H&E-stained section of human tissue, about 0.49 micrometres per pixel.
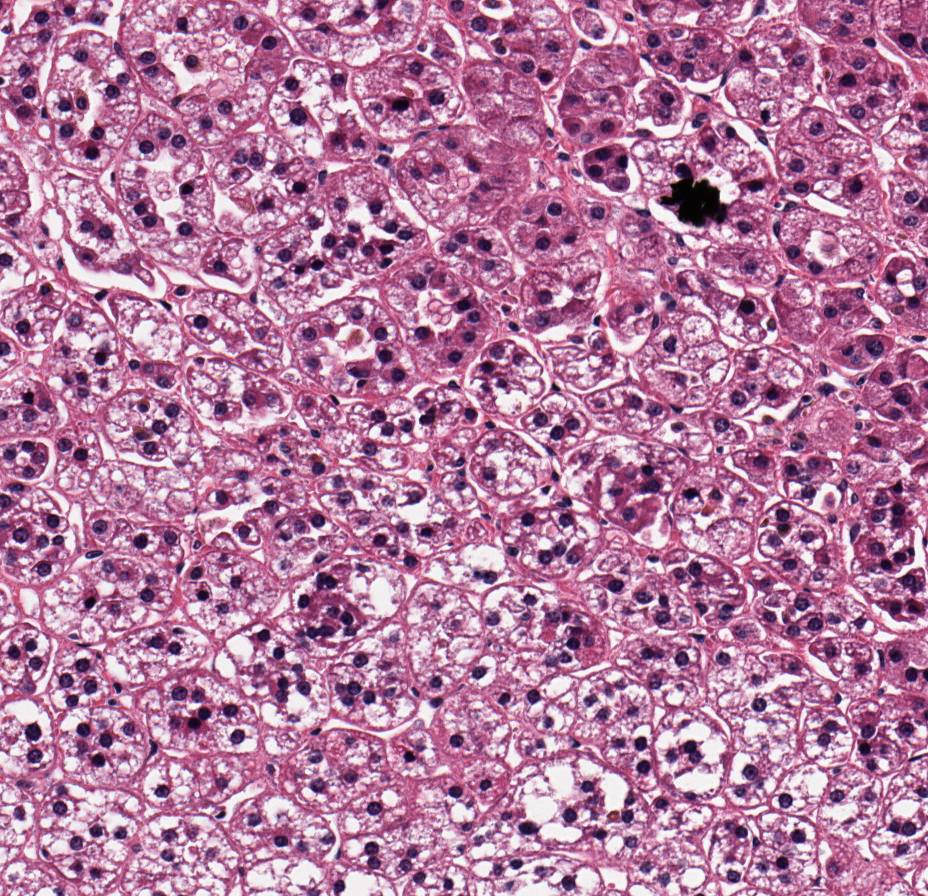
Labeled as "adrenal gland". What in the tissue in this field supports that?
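Start with what fits the adrenal gland: most cells here have pale, finely vacuolated, foamy cytoplasm.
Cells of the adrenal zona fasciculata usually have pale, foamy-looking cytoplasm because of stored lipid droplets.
Throughout the field the cells sit in small rounded nests, each outlined by a thin pink septum, and their nuclei are small, round and dark, mostly lying centrally in the cell. The part that doesn't match that foamy look is toward the upper right, where the cells have more solidly pink cytoplasm than elsewhere in the field.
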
